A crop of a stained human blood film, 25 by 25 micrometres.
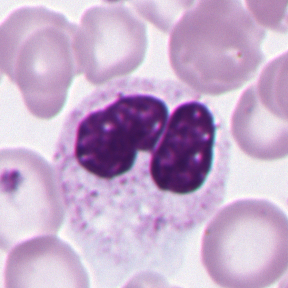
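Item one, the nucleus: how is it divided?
Into two lobes lying side by side.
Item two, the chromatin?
Coarsely clumped, staining dark purple.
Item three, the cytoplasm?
Abundant and very pale, almost colourless, with fine scattered pinkish-violet granules.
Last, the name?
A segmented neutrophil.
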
